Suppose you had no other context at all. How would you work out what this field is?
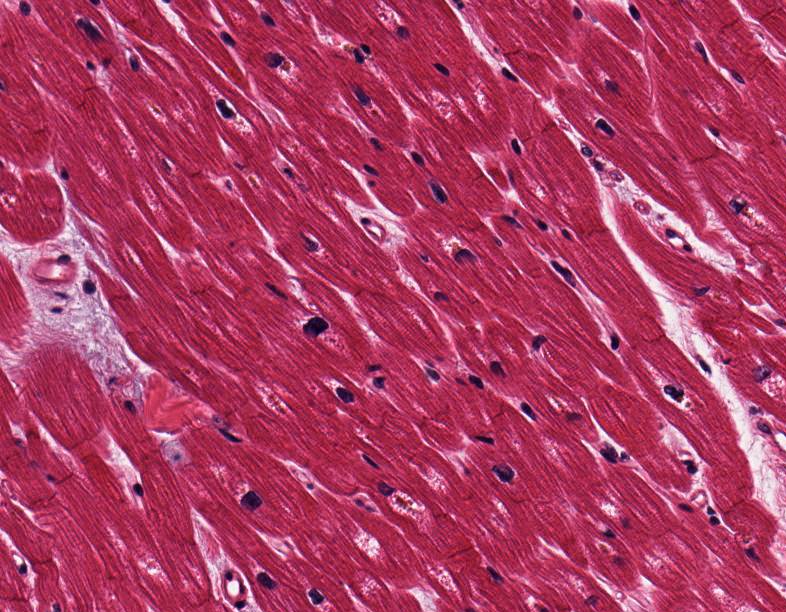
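Myocardium is the tissue in this field. Its elongated muscle fibres fill almost the whole field, running diagonally from upper left to lower right. They branch and join neighbouring fibres instead of lying as separate parallel strands.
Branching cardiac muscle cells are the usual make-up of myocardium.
Many nuclei sit in a pale clear zone at their poles, which holds fine golden-brown granules. No fat cells are present.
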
